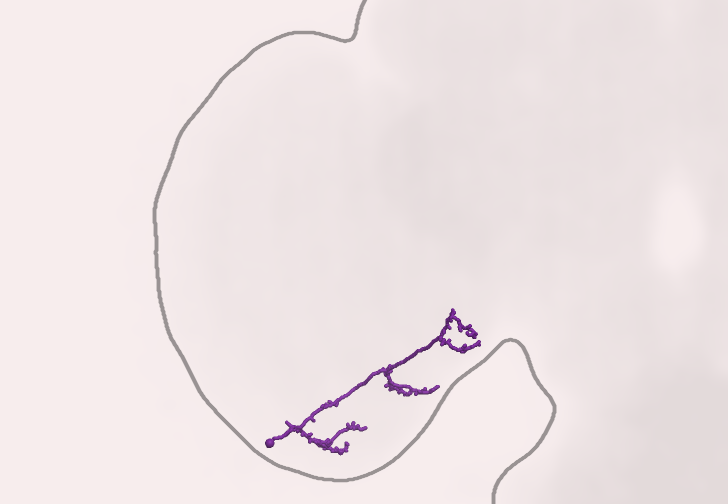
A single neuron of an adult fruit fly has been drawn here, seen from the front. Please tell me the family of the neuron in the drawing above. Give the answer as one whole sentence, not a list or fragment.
By its family, the neuron is TmY.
